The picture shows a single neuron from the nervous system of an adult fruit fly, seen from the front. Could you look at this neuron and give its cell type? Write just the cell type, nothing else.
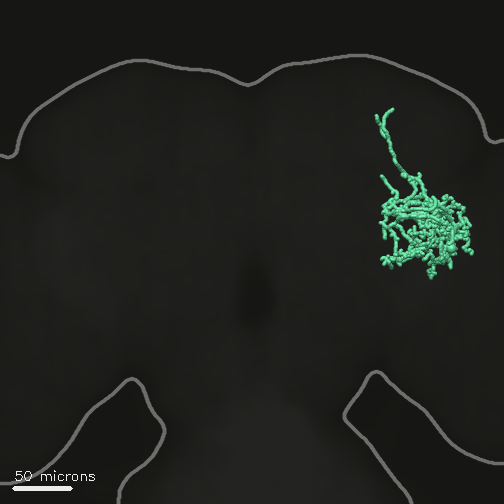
AVLP297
